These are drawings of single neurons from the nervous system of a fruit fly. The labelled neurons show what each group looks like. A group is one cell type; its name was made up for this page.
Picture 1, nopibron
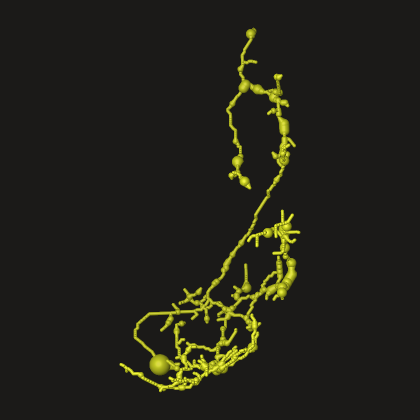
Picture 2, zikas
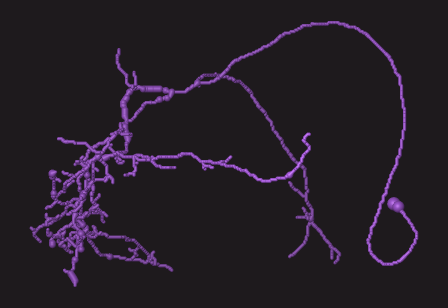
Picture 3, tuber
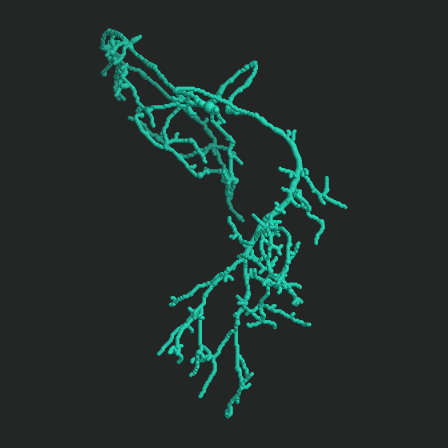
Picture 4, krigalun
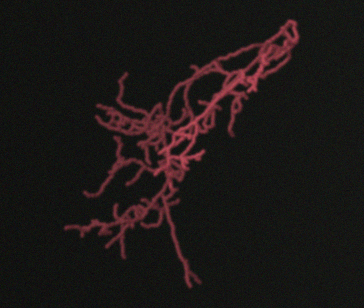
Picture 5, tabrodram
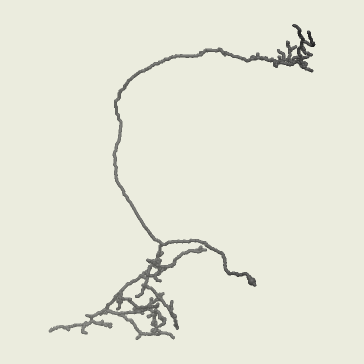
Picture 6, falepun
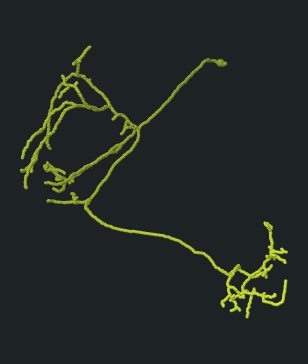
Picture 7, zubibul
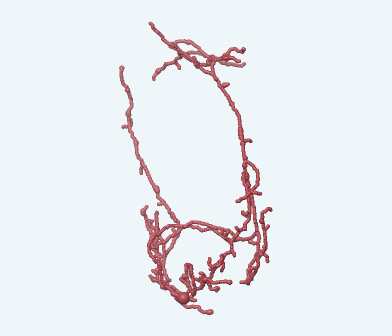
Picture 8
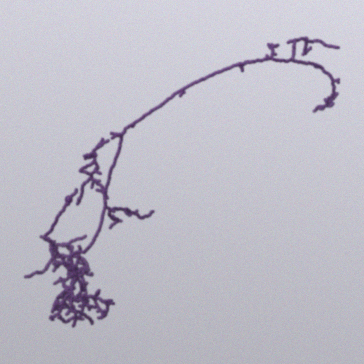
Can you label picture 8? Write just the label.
tuber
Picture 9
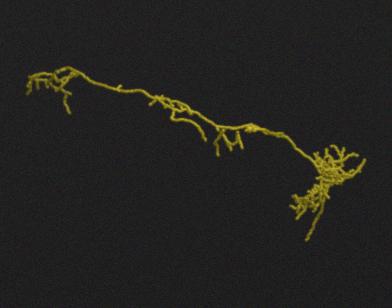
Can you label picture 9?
krigalun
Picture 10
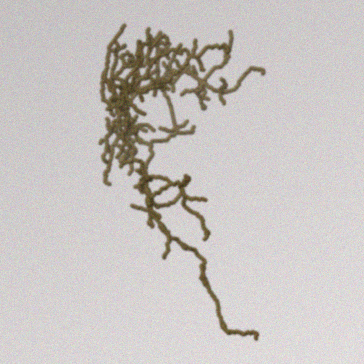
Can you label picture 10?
nopibron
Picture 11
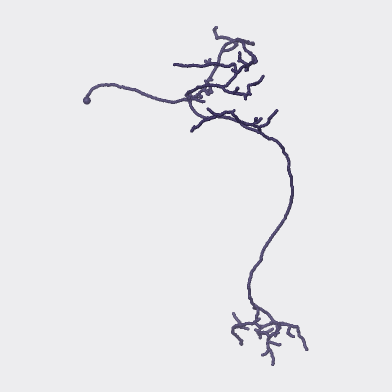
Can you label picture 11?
falepun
